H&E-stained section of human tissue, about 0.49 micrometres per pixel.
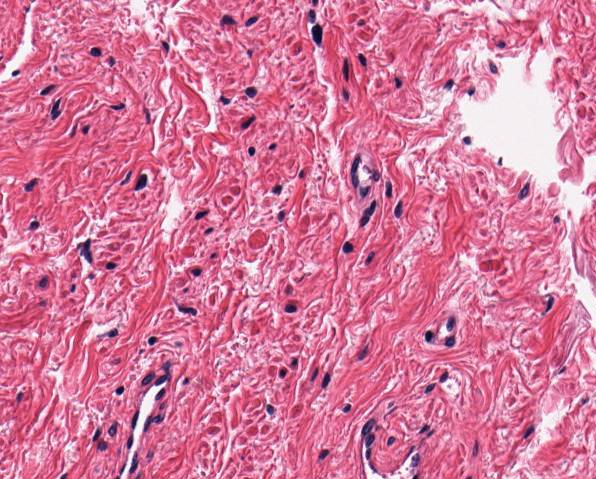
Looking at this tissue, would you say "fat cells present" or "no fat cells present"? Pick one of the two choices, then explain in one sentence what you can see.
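No fat cells present. No adipocytes are present anywhere in the field.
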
